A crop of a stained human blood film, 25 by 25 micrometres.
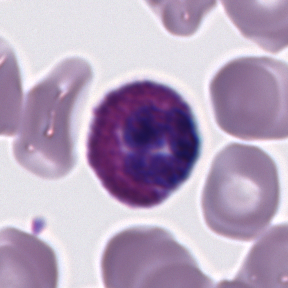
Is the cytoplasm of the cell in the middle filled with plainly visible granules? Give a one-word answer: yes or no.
Yes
